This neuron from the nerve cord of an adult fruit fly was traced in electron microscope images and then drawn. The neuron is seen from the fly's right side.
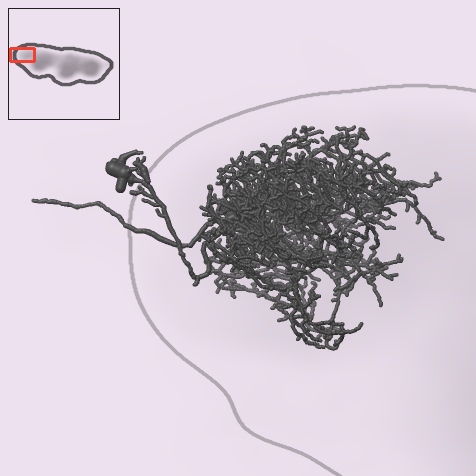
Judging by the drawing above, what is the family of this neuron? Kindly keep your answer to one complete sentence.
The neuron is counted in family MNad.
